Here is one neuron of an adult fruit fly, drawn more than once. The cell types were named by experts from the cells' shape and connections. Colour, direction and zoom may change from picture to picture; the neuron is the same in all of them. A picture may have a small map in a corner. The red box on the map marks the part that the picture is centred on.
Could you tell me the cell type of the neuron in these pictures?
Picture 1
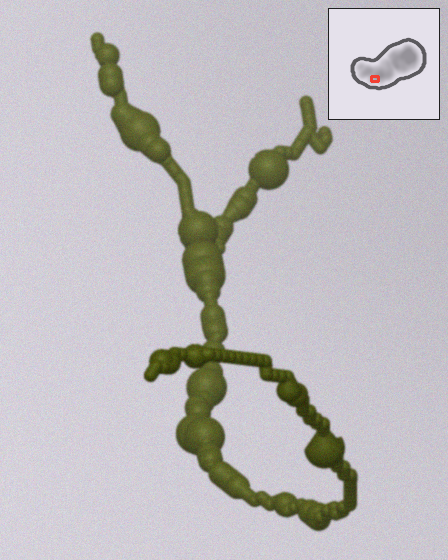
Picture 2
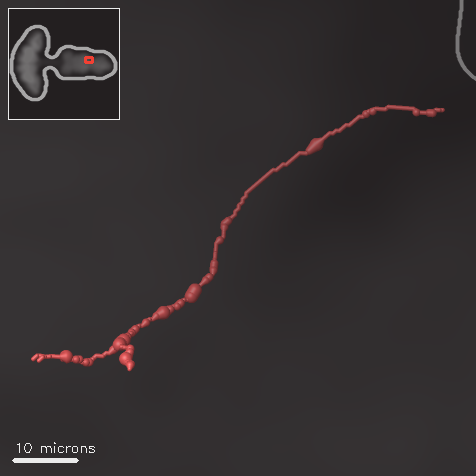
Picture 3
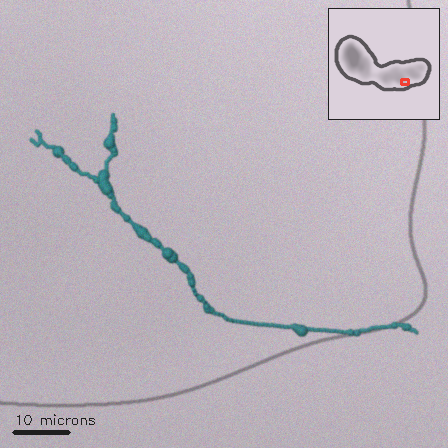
SNta30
